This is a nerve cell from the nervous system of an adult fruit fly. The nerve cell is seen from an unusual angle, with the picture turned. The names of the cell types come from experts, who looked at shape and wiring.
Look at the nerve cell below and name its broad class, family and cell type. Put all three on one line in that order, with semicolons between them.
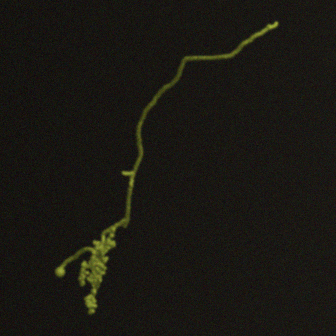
ascending neuron; hemilineage 10B; AN10B039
